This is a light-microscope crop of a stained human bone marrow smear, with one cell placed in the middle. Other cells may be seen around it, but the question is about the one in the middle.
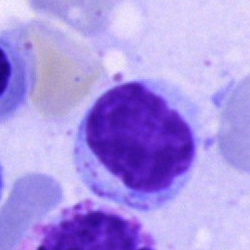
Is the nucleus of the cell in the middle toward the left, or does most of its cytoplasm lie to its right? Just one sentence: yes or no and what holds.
No, the bulk of the cytoplasm is located to the left of the nucleus.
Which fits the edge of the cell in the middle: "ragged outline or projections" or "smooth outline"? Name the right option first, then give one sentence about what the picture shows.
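Smooth outline. The cell has a smooth, round outline.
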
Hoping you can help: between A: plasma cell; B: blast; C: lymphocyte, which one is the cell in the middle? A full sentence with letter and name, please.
The cell occupying the centre is a lymphocyte; option C is thus the correct choice.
